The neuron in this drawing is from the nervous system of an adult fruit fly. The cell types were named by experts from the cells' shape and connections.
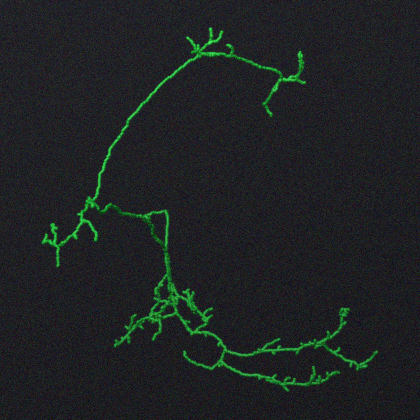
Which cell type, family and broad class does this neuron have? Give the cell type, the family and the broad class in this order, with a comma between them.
CB3140, hemilineage DM6_ventral, central-brain intrinsic neuron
